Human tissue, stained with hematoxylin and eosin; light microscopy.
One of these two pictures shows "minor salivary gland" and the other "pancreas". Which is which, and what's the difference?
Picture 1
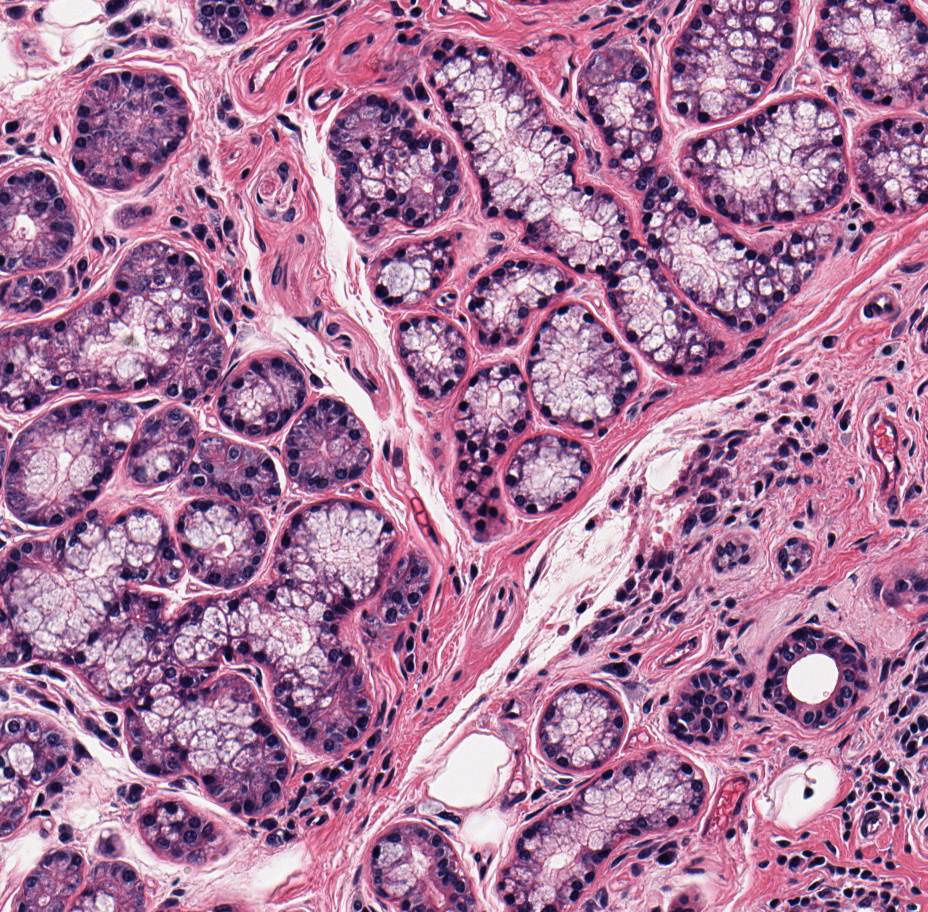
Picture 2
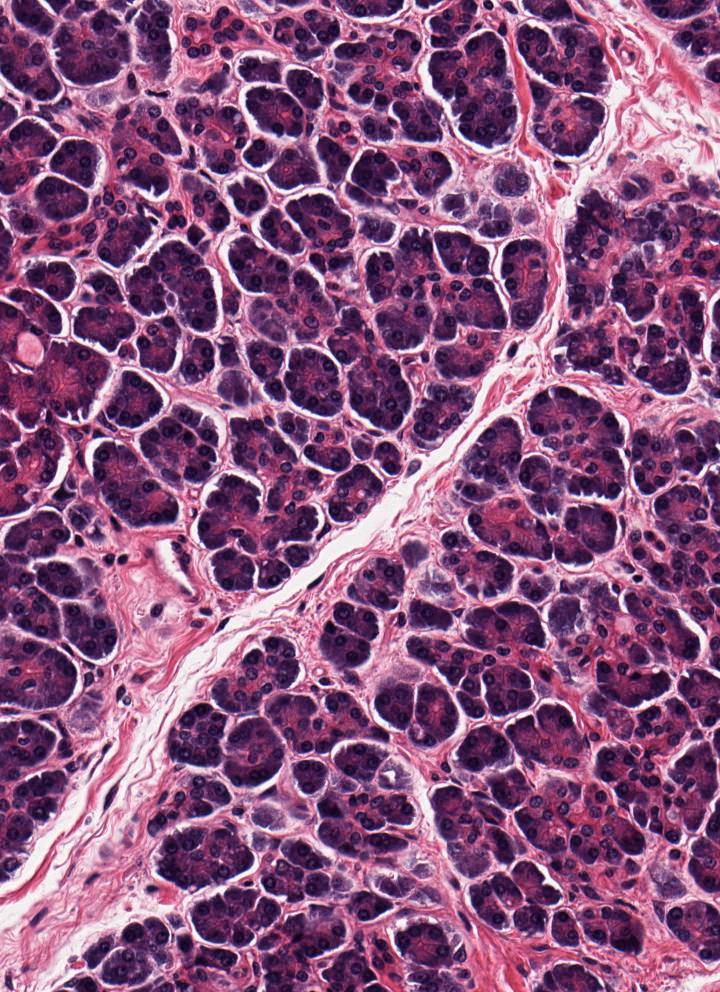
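Pancreas is picture 2; minor salivary gland, picture 1. Picture 1 glandular units grouped in lobules, separated by bands of pink collagenous fibrous tissue. Gland cells pale, foamy, bubbly; nuclei dark, flattened against cell base. Picture 2 lobules divided by thin fibrous septa, main one diagonal from lower left to upper right. Each lobule of closely packed small rounded acini, little tissue between them; round nuclei toward outer, basal side. Acinar lumina tiny, mostly hard to see.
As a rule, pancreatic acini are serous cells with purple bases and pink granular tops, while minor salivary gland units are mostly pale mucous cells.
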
